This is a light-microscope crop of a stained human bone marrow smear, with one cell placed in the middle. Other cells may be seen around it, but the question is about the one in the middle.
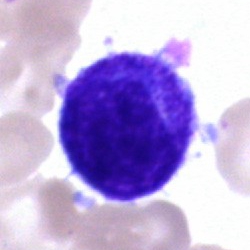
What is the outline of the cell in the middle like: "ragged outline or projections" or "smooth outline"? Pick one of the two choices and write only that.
Ragged outline or projections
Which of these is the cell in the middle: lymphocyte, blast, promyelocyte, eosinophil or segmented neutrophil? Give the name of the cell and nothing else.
promyelocyte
